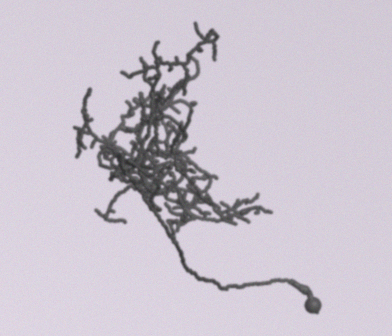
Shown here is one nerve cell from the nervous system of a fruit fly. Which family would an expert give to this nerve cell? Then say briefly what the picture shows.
The family is hemilineage MD_SA1. Its broad class is central-brain intrinsic neuron. Its cell body lies at the lower right of the picture. The picture shows dozens of branch ends.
